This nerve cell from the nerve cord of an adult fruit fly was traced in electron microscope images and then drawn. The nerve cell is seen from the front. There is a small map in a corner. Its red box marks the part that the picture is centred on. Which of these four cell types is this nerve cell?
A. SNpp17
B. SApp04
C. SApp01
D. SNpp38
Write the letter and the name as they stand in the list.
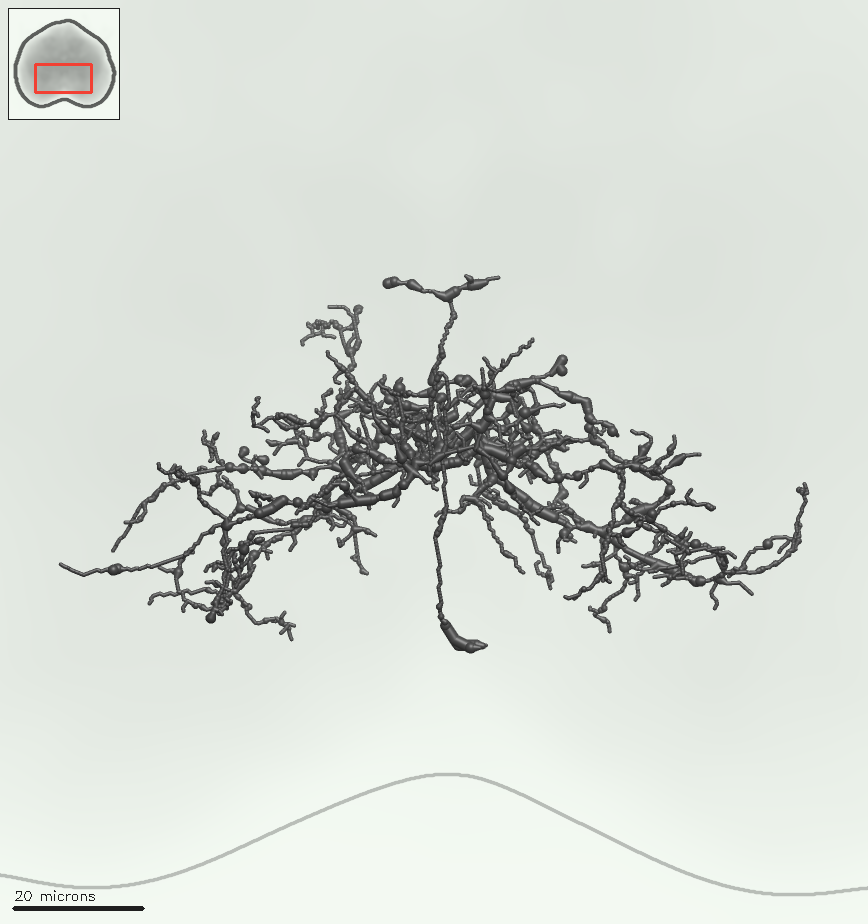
A. SNpp17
